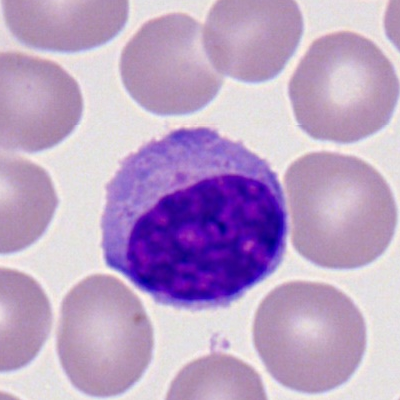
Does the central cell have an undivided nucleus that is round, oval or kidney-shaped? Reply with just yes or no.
Yes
